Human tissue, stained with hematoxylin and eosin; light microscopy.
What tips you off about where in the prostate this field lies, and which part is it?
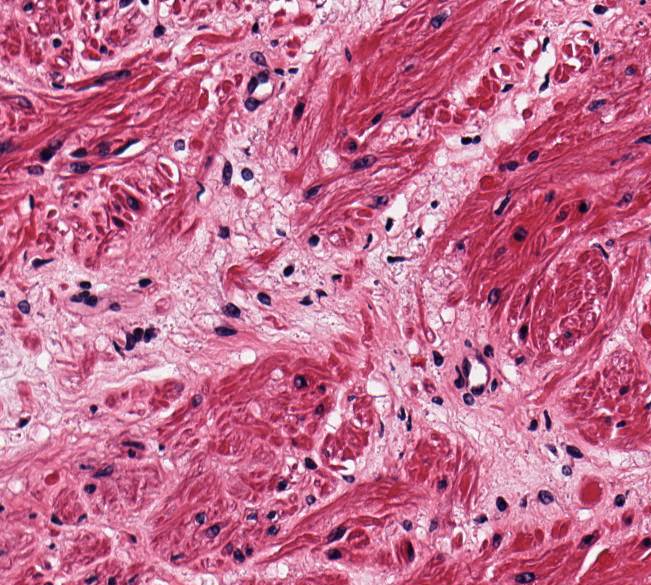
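That's fibromuscular stroma. Pink smooth muscle bundles run in all sorts of directions, their cells full of bright pink cytoplasm, with pale, loose, wispy tissue between them that's widest in a band across the middle. No epithelium, no glands anywhere.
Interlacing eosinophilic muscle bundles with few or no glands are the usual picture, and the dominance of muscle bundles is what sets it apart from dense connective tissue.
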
